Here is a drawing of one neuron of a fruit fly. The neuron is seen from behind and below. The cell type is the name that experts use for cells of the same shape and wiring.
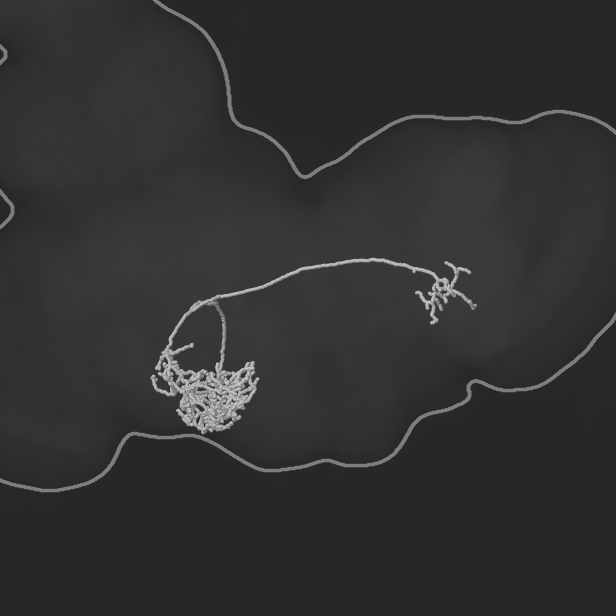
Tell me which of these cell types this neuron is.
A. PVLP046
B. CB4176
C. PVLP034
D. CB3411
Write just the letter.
B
